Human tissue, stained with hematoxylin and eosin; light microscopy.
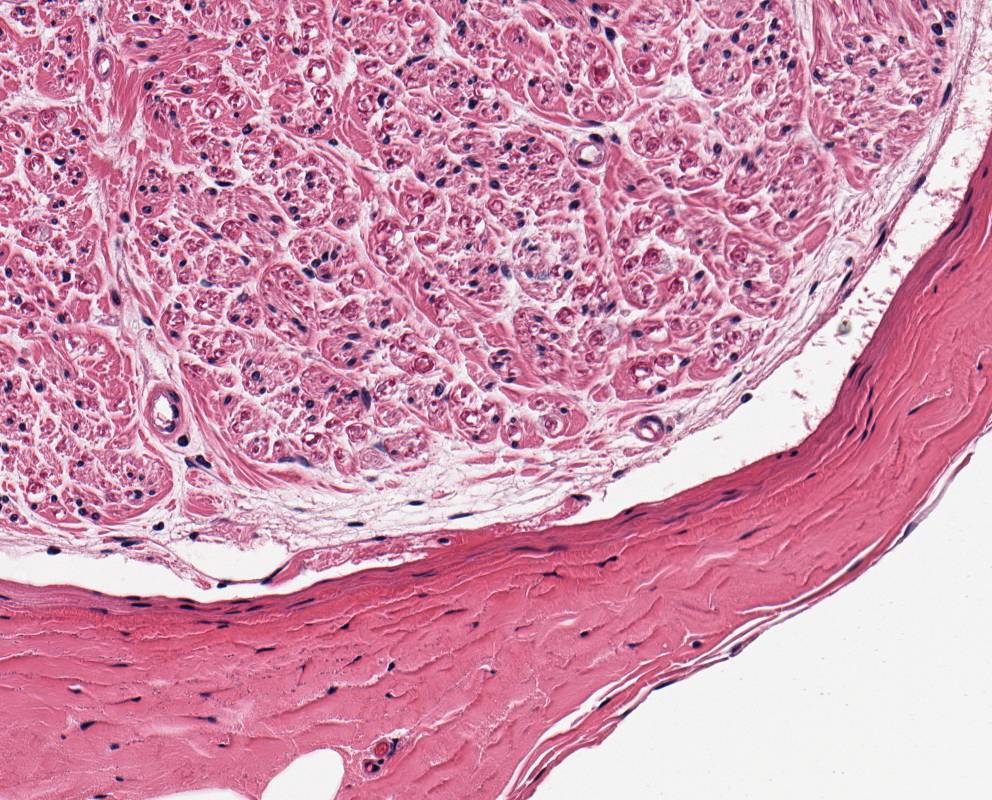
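Tibial nerve, haematoxylin and eosin. A large rounded bundle of nerve fibres fills the upper left, its curved edge running from lower left to upper right. The fibres are cut across, appearing as small rounded pink profiles grouped in small clusters. Small dark nuclei lie evenly scattered among them throughout the bundle. A dense collagen band contains sparse flattened dark nuclei parallel to its fibres.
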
